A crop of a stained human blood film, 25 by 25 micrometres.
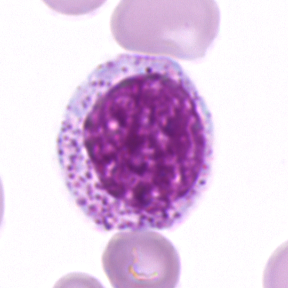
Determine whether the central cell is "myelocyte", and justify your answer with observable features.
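Yes, myelocyte is the right name for this cell. Its cytoplasm is pale greyish-lilac.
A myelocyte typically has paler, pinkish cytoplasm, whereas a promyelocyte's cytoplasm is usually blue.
The pale tint here therefore favours myelocyte over promyelocyte. The outline is oval and slightly taller than it is wide. The nucleus fills most of the cell, leaving a moderate rim of cytoplasm, and its chromatin is patchy, with darker purple clumps separated by paler gaps. One red cell lies close above the cell and another close below it.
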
